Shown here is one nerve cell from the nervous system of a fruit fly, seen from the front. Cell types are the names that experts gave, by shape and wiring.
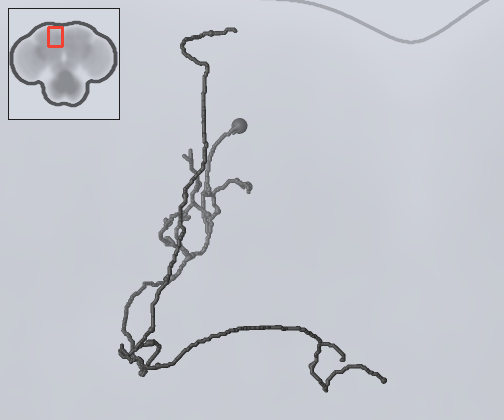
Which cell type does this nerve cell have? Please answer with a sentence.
The cell type is KCab-m.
